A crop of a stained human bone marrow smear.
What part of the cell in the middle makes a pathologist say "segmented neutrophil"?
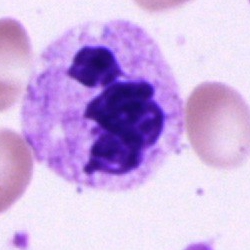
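Fits segmented neutrophil: nucleus divided into several lobes, one lobe sitting apart at the upper left of the nuclear mass. Cytoplasm abundant and pale lilac, with fine lilac granules scattered throughout.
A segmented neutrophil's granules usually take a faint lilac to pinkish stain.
Against it: none of the features seen.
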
